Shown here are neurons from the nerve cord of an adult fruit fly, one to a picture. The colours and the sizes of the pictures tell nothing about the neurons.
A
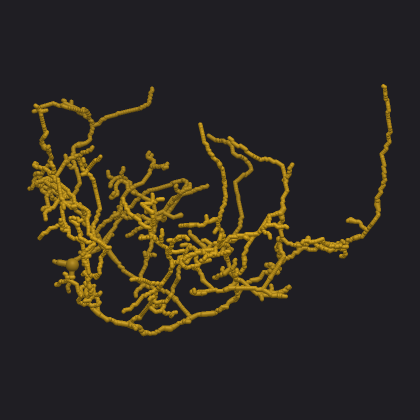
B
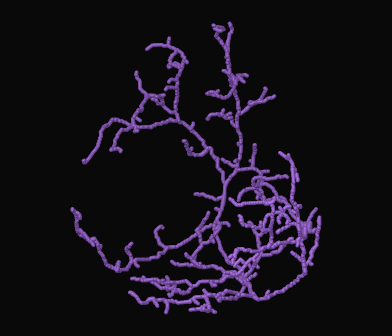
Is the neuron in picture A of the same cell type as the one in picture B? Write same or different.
same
